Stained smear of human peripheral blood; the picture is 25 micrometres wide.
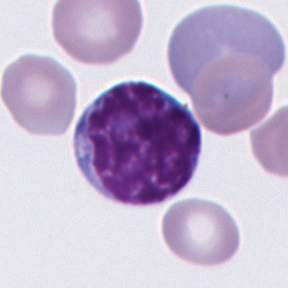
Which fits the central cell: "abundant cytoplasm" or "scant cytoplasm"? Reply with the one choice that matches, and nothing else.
Scant cytoplasm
